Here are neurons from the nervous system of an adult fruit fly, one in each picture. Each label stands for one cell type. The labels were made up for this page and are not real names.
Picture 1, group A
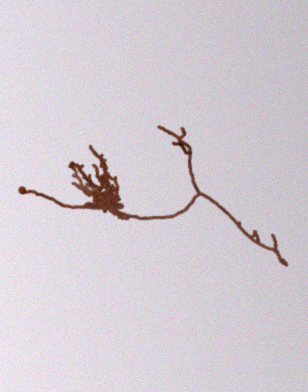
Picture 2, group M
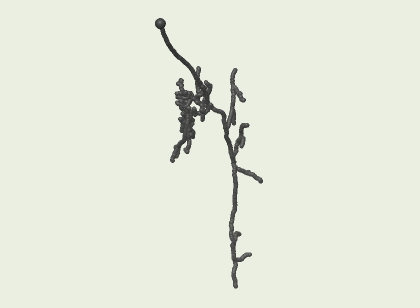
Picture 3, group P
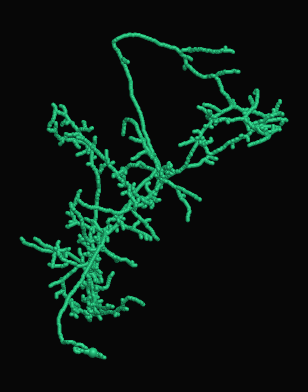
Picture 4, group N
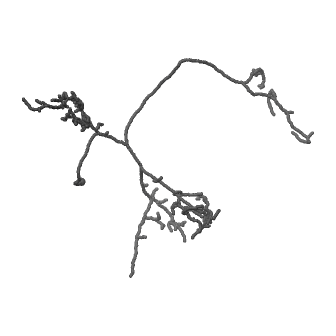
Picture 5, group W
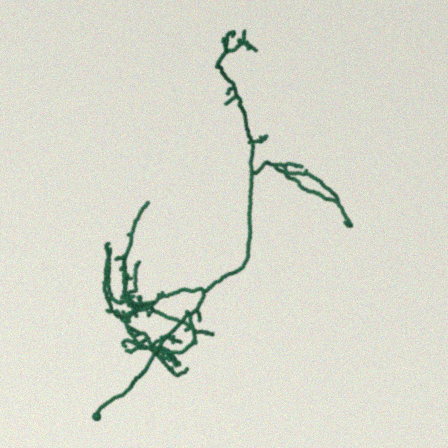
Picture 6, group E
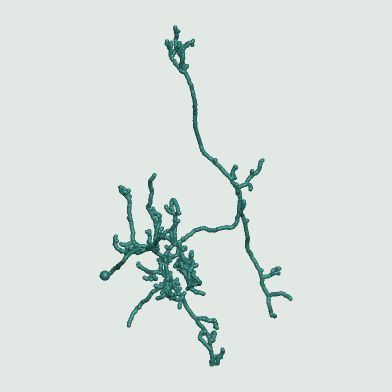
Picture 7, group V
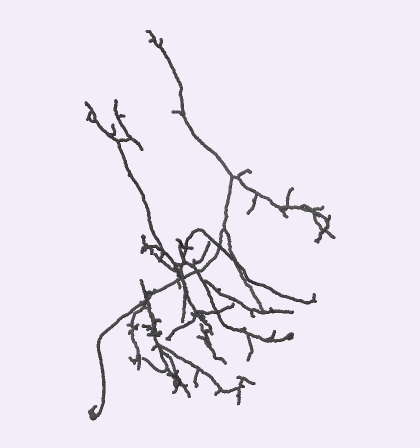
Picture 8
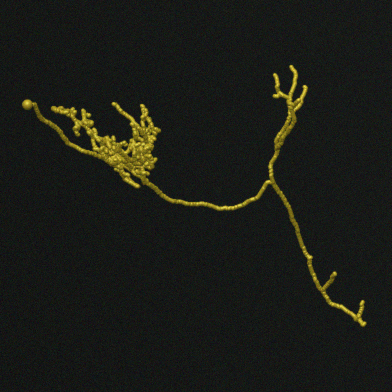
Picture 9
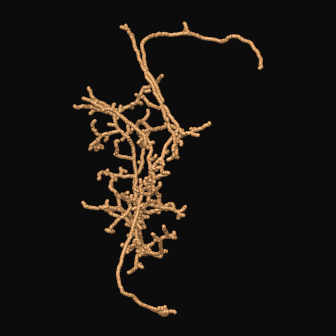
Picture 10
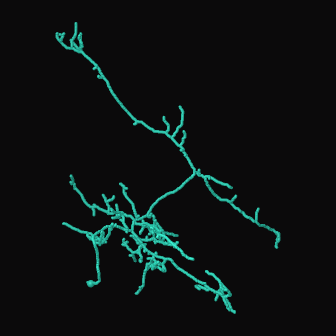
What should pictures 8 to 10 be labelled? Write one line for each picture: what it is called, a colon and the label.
8: group A
9: group P
10: group E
